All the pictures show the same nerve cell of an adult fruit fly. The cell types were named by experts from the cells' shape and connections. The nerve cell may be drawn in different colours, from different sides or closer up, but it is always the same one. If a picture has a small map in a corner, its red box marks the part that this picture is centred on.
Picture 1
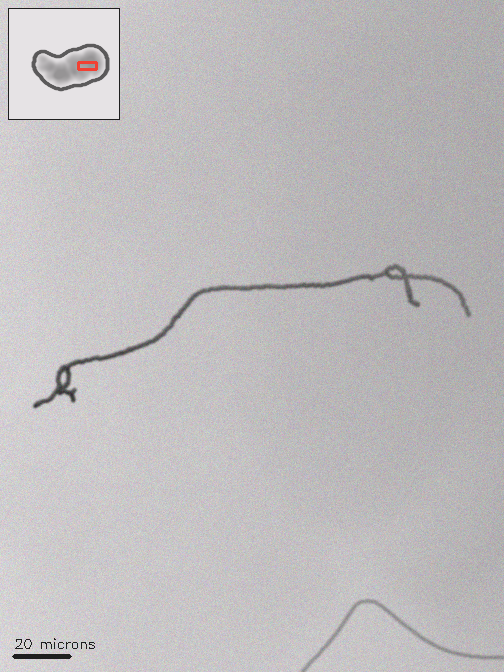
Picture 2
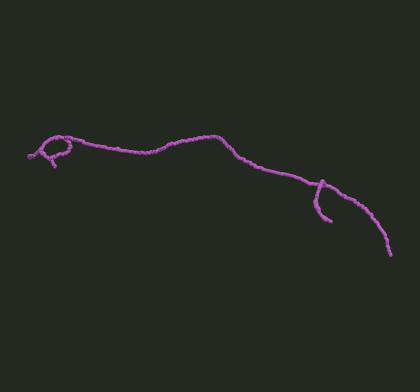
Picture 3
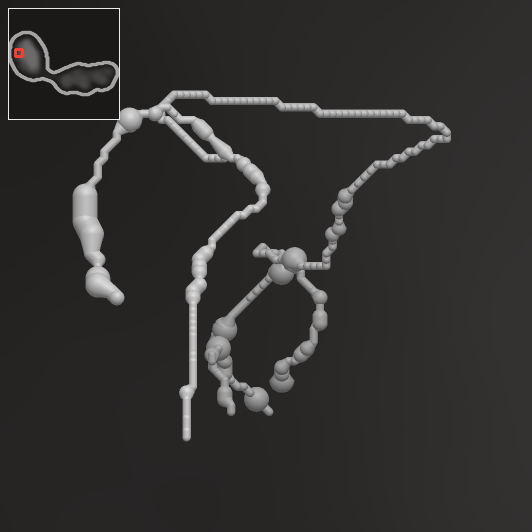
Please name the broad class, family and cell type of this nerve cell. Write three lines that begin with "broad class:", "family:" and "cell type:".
broad class: sensory neuron entering the brain
family: class olfactory
cell type: ORN_DL1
